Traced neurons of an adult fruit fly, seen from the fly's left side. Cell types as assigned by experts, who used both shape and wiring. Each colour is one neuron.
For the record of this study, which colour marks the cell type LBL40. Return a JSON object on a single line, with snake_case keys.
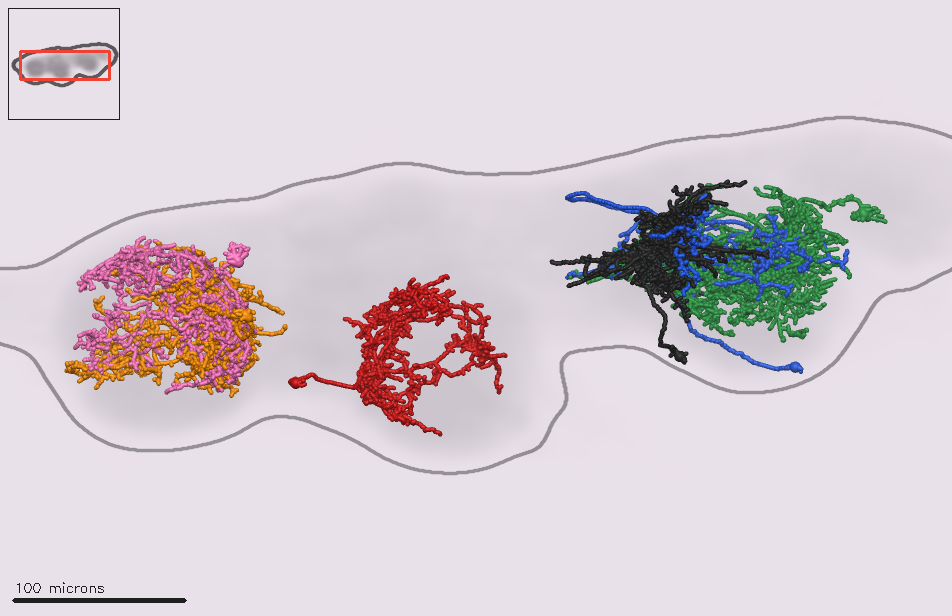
{"colour": "black"}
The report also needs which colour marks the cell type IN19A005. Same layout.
{"colour": "green"}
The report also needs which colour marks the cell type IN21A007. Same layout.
{"colour": "pink"}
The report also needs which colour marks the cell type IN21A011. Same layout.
{"colour": "orange"}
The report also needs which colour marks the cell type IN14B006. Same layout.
{"colour": "blue"}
